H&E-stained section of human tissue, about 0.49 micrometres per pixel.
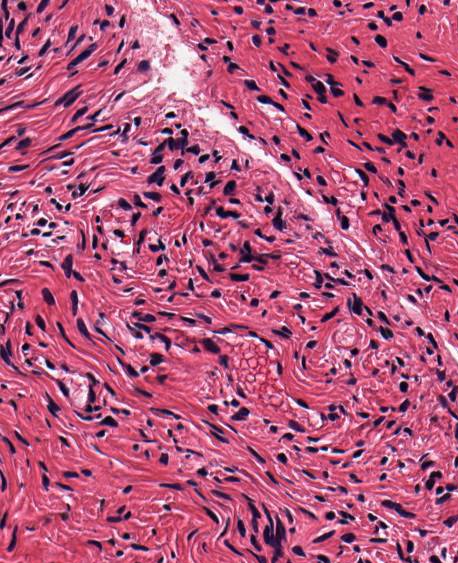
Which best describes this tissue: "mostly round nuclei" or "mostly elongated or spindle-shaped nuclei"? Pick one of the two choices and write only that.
Mostly elongated or spindle-shaped nuclei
